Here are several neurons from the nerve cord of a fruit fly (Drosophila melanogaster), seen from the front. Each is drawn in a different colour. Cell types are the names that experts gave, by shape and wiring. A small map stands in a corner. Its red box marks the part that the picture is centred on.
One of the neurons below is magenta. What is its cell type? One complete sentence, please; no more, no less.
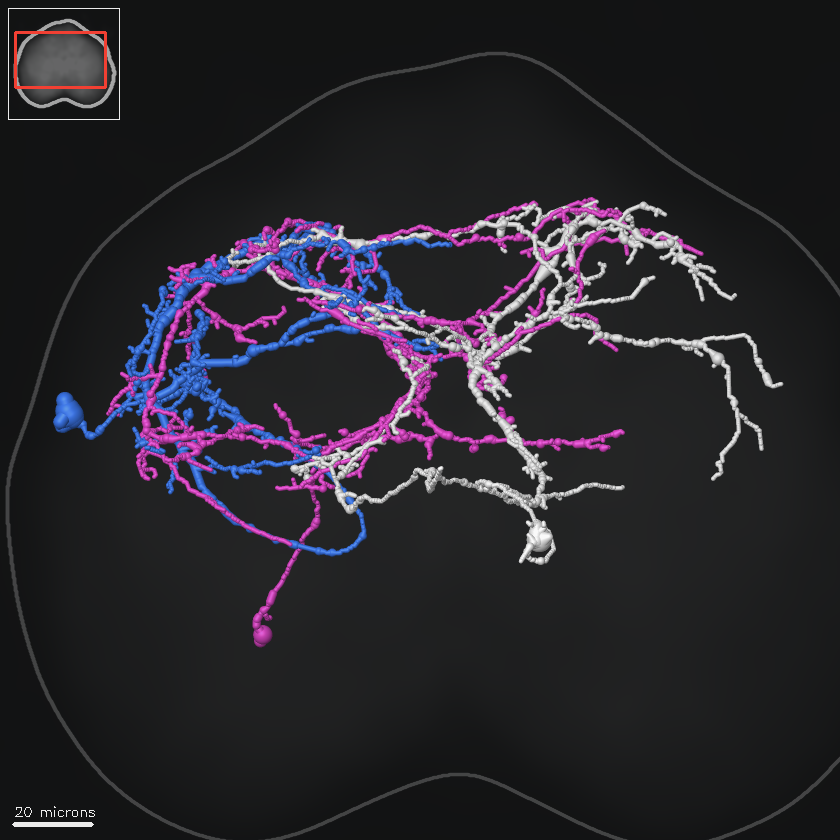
So far as cell type goes, this neuron is IN12A044.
